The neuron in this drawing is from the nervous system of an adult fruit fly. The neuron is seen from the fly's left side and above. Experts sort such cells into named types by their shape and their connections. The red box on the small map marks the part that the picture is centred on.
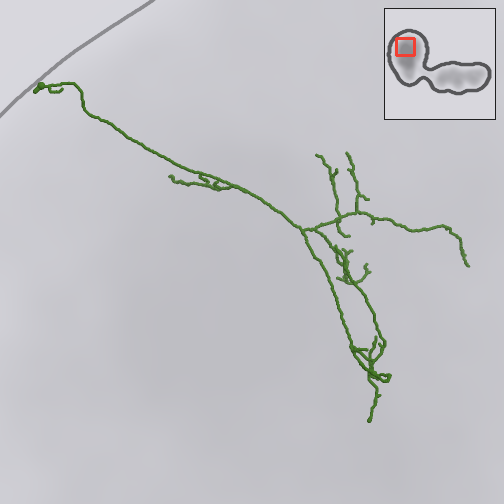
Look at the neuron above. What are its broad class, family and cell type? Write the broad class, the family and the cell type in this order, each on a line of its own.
central-brain intrinsic neuron
hemilineage SMPad2
CB1975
